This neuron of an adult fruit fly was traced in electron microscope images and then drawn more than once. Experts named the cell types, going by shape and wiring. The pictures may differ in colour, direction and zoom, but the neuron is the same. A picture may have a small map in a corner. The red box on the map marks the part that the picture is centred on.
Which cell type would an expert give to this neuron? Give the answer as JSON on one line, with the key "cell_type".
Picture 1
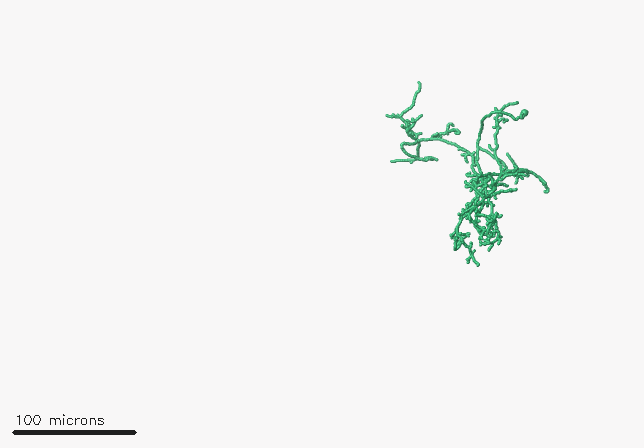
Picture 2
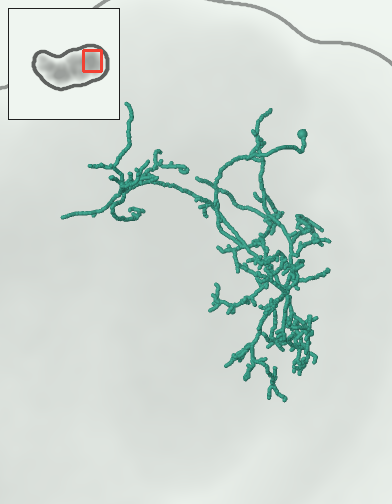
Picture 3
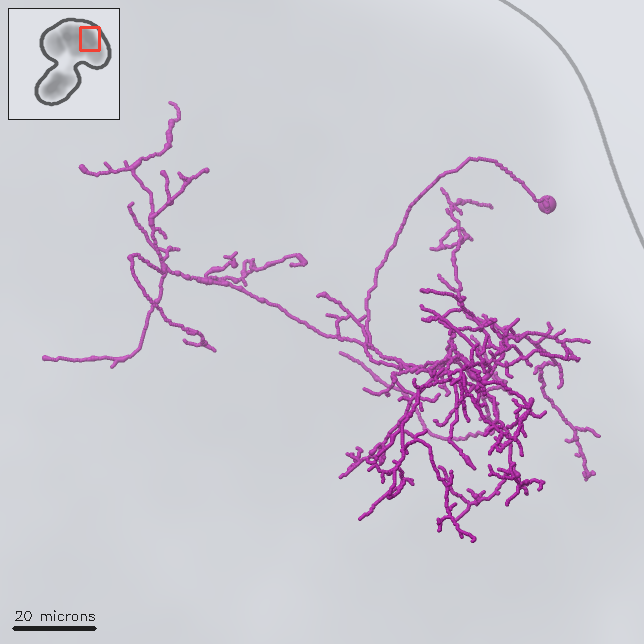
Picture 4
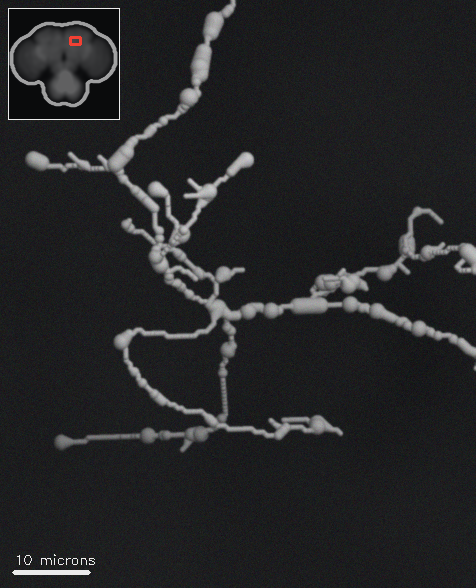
{"cell_type": "AVLP045"}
